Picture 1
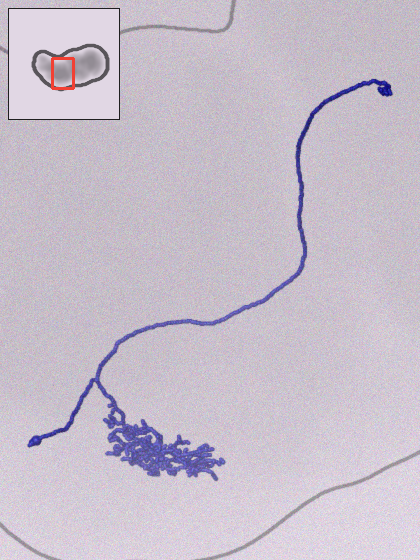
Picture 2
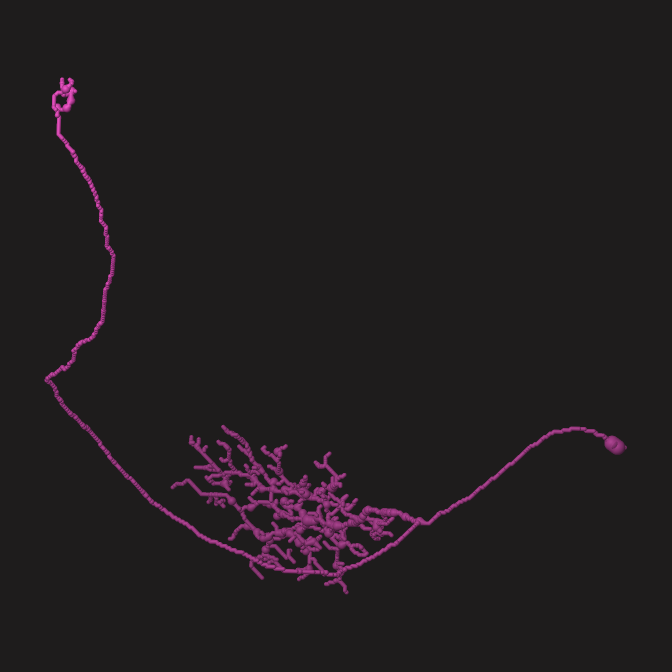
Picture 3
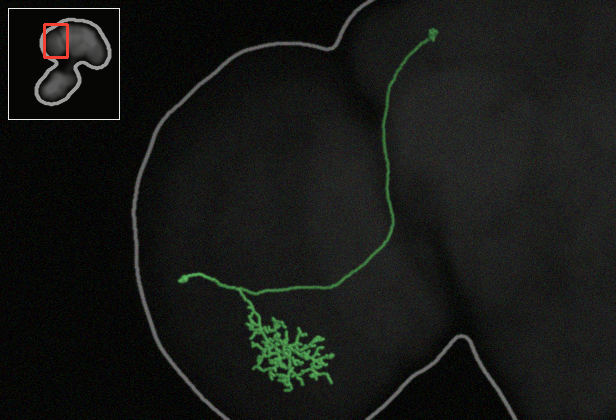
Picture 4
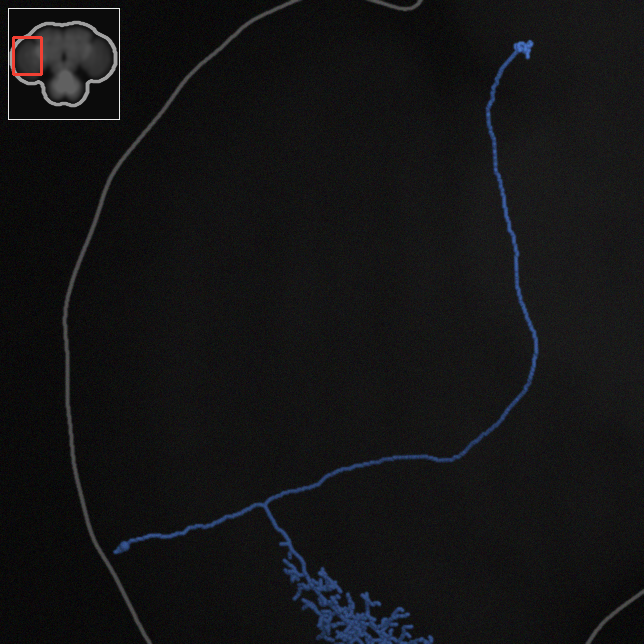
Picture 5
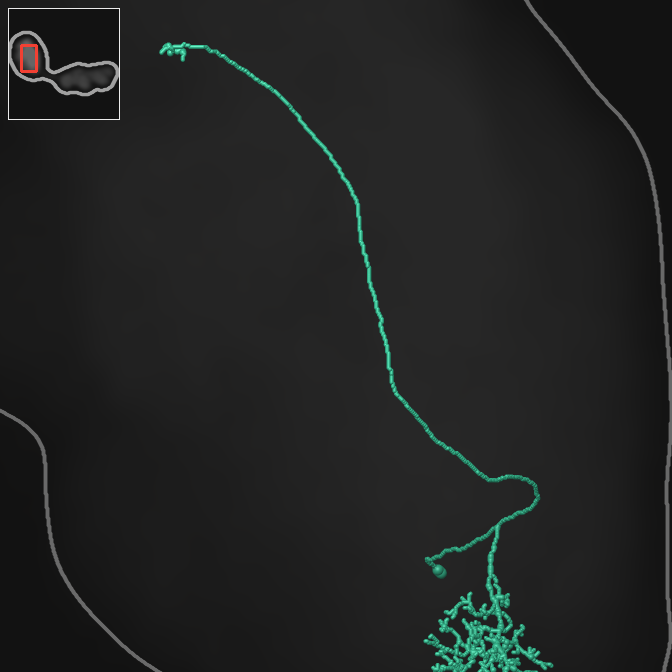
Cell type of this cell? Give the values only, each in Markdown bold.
**MeTu1**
